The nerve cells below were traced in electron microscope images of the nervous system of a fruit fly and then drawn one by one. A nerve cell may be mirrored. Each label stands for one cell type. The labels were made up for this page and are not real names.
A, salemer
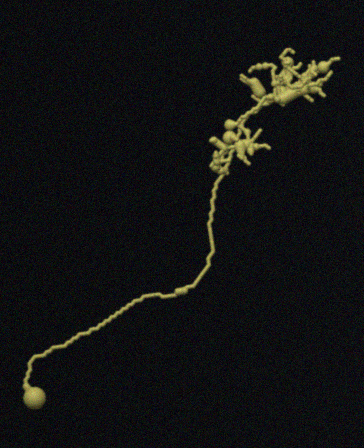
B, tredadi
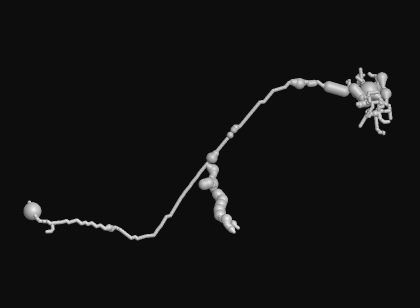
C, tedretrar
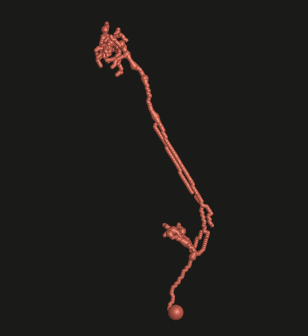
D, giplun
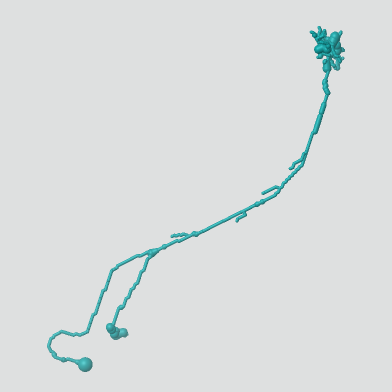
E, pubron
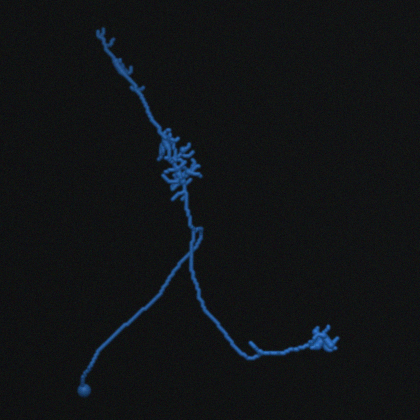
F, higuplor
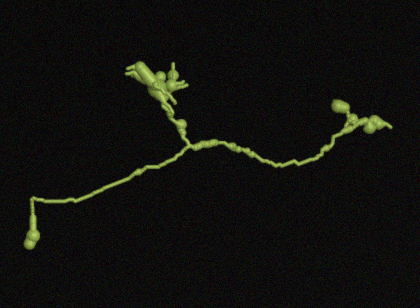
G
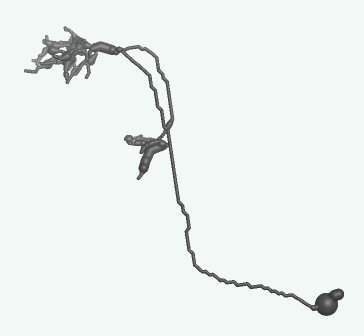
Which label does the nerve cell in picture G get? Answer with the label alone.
tedretrar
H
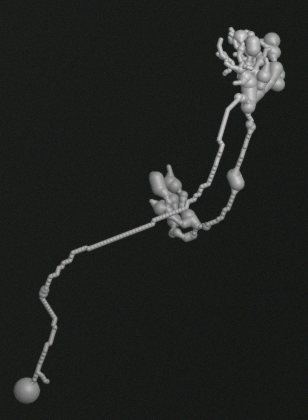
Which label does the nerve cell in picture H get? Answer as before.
tedretrar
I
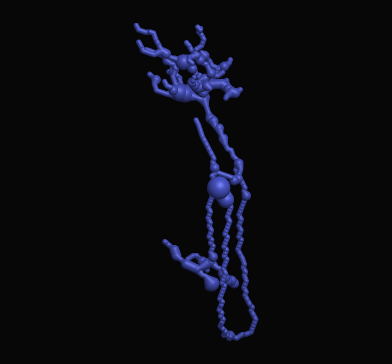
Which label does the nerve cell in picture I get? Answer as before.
tredadi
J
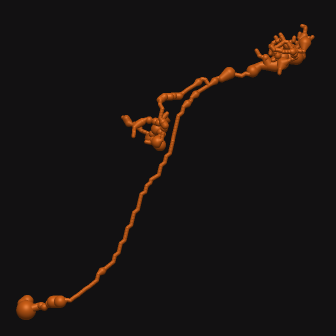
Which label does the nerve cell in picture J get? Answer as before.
salemer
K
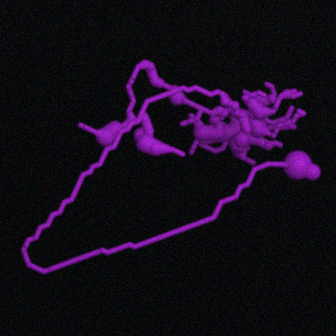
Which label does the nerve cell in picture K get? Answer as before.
salemer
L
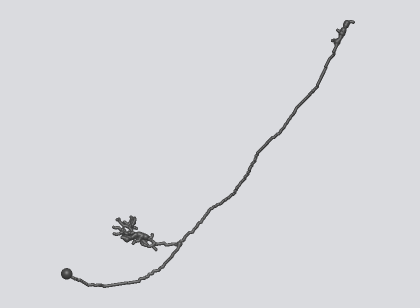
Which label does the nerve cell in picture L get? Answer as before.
higuplor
